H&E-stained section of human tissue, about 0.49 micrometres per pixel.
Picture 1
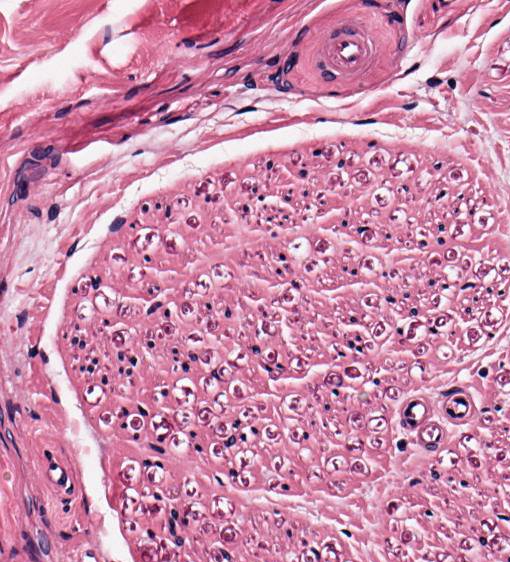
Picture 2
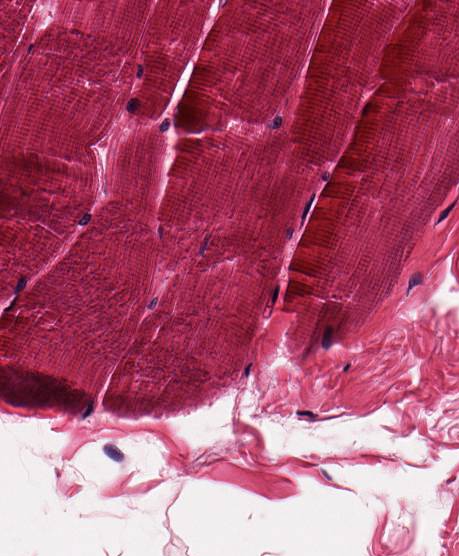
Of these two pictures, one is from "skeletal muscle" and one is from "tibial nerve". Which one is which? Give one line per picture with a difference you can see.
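Picture 1: tibial nerve. The fibres within the bundle are cut across, each showing as a round profile with a small central pink dot inside a clear pale ring.
Picture 2: skeletal muscle. Long muscle fibres fill the upper three quarters of the field, with loose connective tissue along the bottom.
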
